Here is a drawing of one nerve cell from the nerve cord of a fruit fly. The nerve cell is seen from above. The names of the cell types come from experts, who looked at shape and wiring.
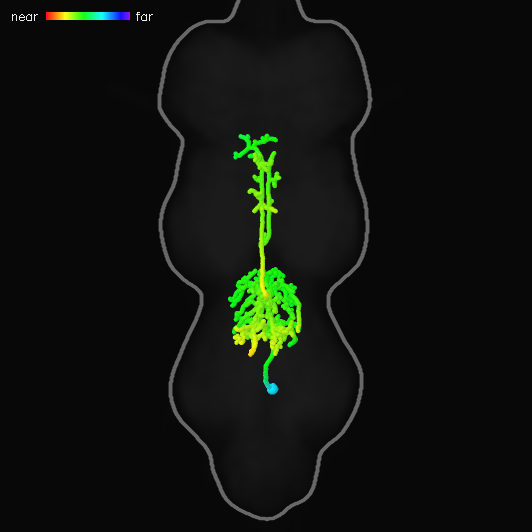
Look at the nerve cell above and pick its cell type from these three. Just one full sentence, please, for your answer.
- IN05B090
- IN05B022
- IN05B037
So far as cell type goes, this nerve cell is IN05B037.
